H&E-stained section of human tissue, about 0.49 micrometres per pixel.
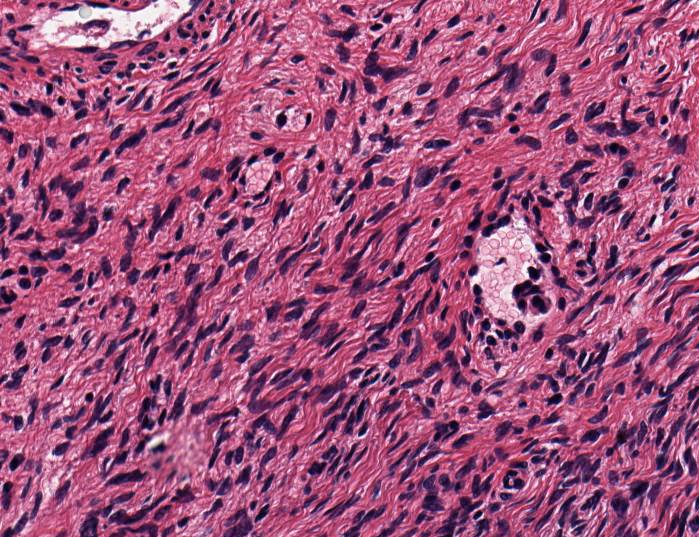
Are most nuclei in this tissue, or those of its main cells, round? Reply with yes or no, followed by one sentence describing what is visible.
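No. The nuclei are elongated and dark, many with tapered or wavy outlines.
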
